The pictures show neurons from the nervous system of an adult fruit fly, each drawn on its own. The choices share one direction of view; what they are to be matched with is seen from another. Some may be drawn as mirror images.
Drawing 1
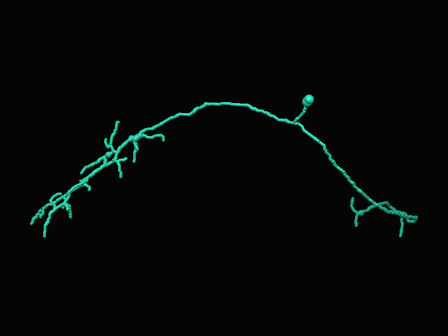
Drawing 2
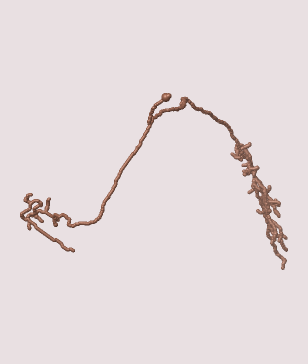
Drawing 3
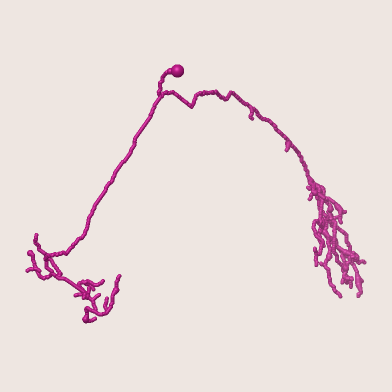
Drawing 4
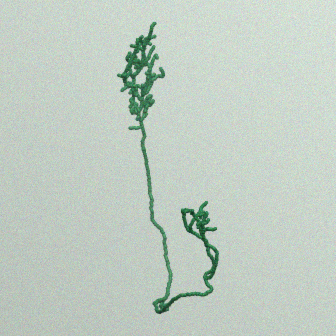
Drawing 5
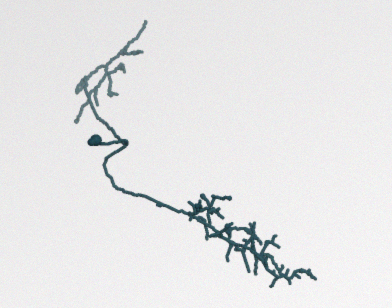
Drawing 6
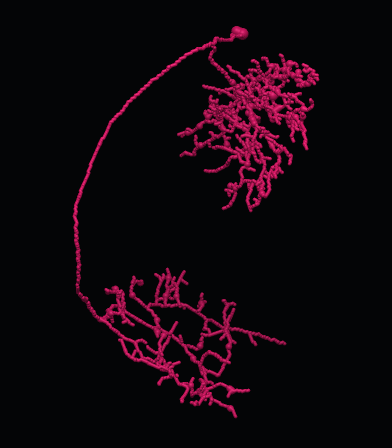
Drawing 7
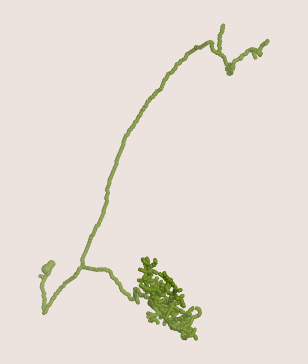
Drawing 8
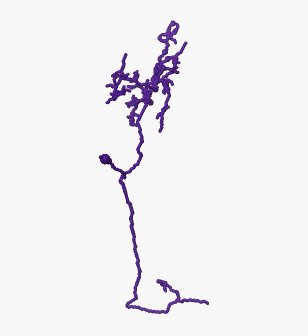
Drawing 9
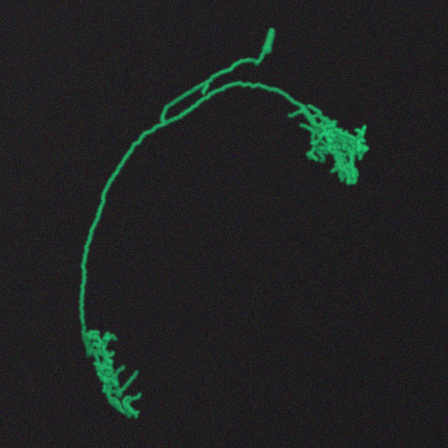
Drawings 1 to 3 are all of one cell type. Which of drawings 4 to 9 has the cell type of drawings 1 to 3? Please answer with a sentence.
The neuron in drawing 5 is of the same cell type.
